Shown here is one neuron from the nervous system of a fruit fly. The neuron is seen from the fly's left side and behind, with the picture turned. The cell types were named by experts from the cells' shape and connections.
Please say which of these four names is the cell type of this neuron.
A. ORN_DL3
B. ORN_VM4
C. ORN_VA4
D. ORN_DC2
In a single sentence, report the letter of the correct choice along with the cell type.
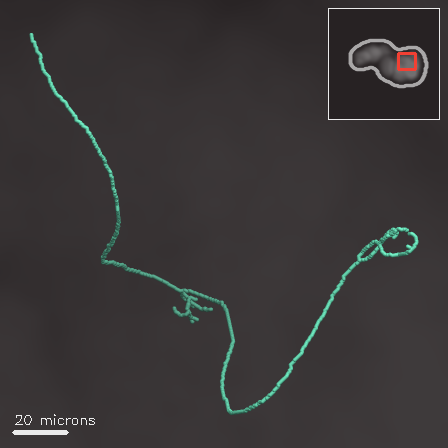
The cell type ORN_VA4, option C, is that of the neuron.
